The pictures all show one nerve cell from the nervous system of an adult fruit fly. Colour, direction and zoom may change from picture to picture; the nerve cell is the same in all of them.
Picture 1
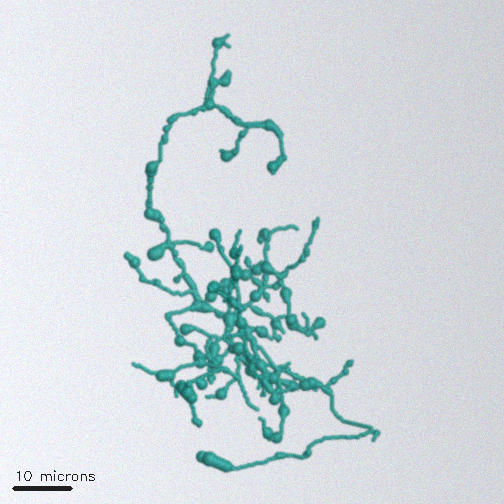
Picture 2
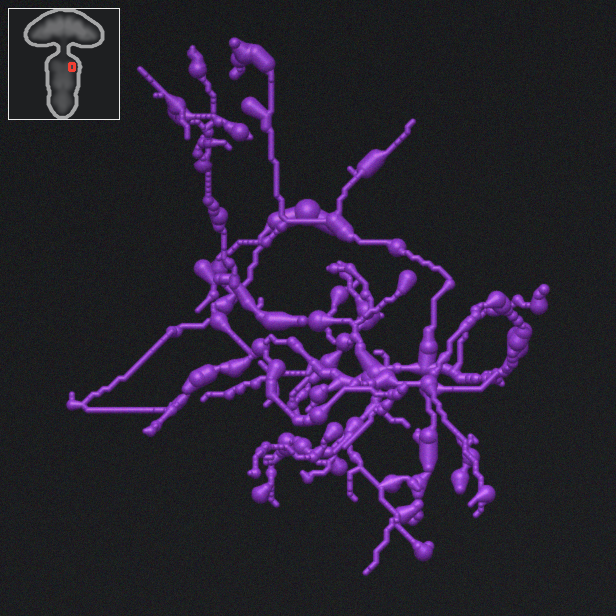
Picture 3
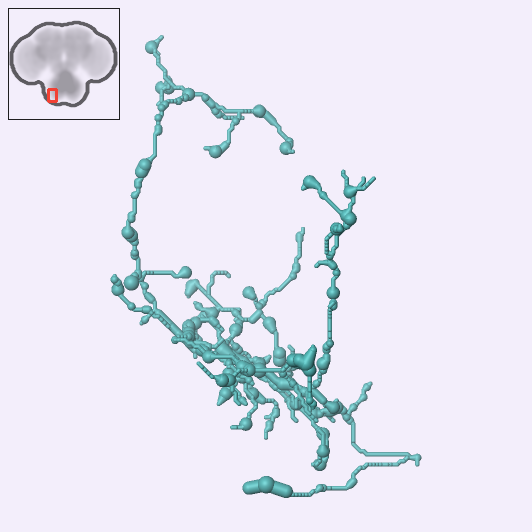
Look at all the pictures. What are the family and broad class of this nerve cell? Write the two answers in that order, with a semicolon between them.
hemilineage 01B; nerve-cord intrinsic neuron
